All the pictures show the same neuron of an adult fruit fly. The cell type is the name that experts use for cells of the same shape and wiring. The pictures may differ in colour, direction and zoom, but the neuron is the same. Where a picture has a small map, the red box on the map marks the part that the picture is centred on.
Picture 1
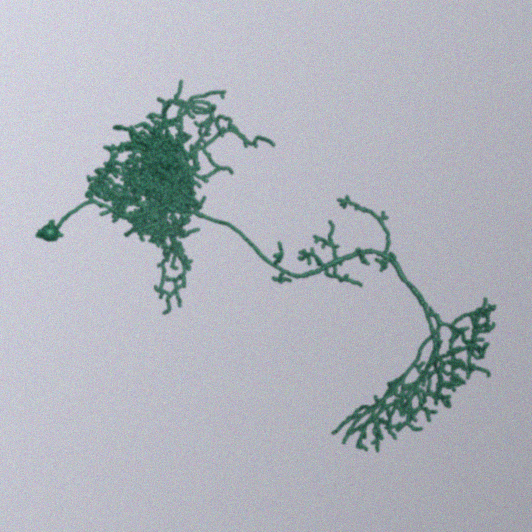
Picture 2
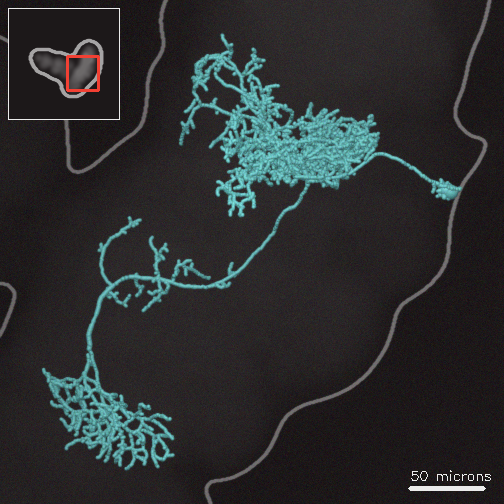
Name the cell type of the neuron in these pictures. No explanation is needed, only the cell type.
LoVC11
